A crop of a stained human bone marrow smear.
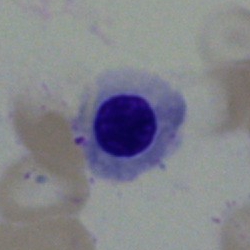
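Erythroblast, central cell. The outline is irregular, with an uneven, bumpy margin. Chromatin is dark purple and densely stained; no nucleoli are visible in the nucleus. Cytoplasm encircles the entire nucleus as a rim that is broader on the right side.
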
